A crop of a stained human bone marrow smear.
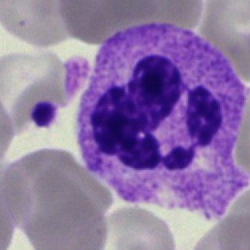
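Segmented neutrophil, stained human bone marrow smear. Nuclear lobes: loosely arranged around a paler central area of cytoplasm. Chromatin: dense, dark purple, clumped. Cytoplasm: abundant and pale lilac, with fine purple granules scattered throughout.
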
